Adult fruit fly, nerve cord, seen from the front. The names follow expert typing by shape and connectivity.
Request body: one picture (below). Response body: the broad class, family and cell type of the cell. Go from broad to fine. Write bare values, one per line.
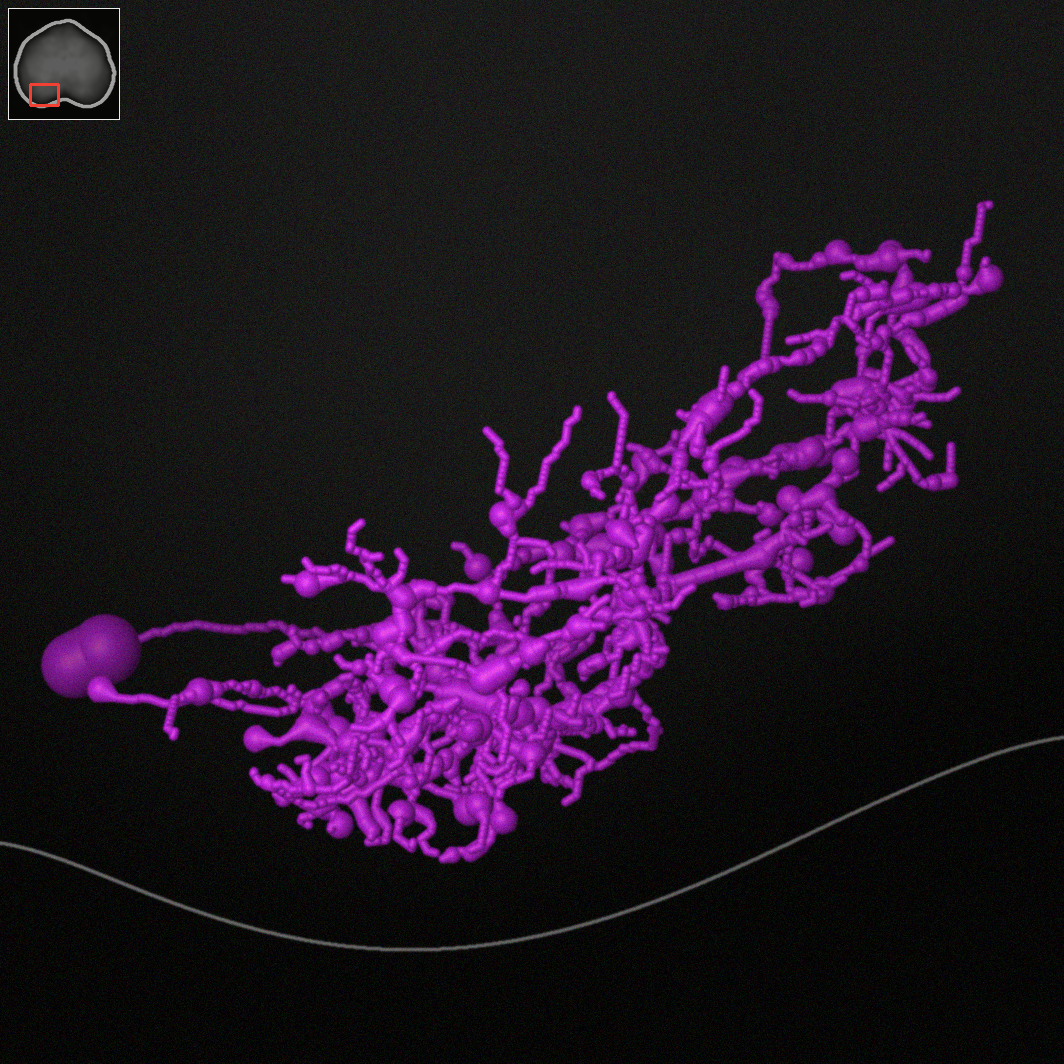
nerve-cord intrinsic neuron
hemilineage 01B
IN01B029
